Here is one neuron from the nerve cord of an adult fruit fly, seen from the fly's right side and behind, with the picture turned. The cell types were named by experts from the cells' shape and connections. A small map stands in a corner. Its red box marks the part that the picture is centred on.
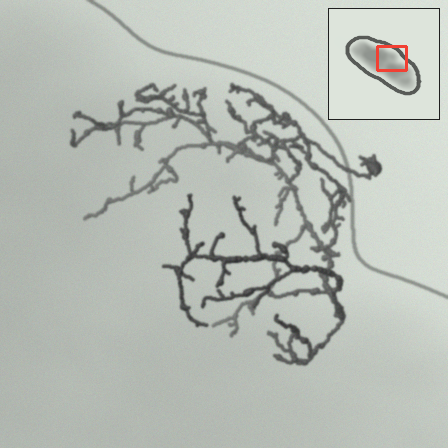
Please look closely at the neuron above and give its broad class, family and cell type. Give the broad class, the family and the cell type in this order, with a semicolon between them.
nerve-cord intrinsic neuron; hemilineage 13A; IN13A024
